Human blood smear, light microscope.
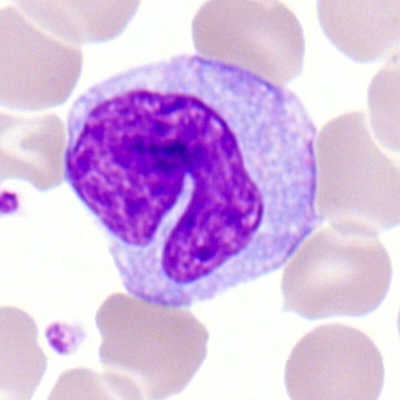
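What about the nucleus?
A single folded mass, with a narrow cleft running into it from the lower side.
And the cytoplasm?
Plentiful and pale lilac-grey, holding fine, faint, dust-like granules.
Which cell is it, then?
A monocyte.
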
